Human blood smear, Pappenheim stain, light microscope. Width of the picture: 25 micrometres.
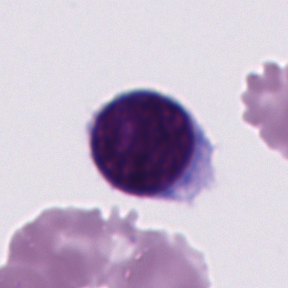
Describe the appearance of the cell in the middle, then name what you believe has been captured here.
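The nucleus has a smooth edge without any notch or indentation. Cytoplasm is scant relative to the nucleus and contains no visible granules. At the lower right the cytoplasm frays out, leaving the cell outline ragged there. The cell is a hairy cell.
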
